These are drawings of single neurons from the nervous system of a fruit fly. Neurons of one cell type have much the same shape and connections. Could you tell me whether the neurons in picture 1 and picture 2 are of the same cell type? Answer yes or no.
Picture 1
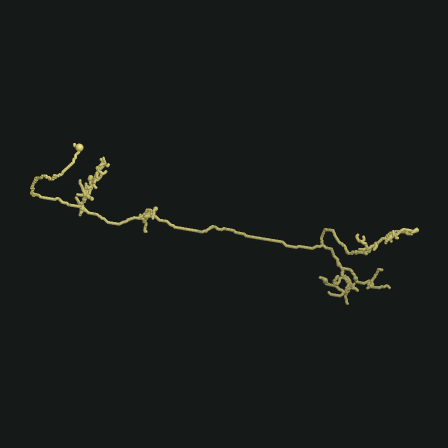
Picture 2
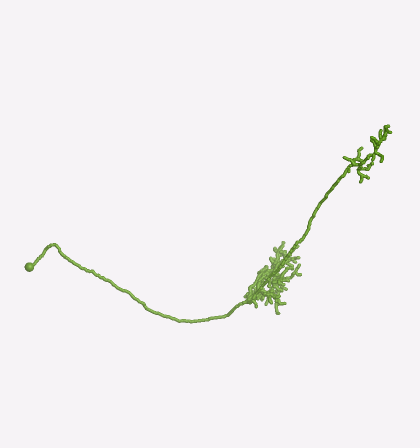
no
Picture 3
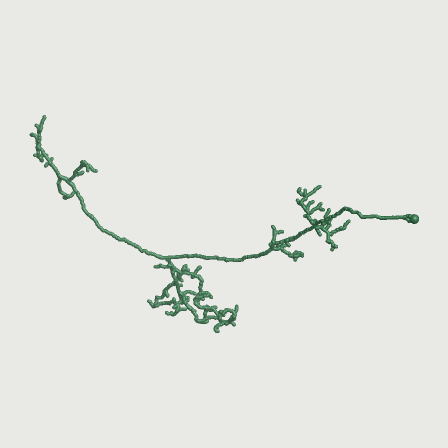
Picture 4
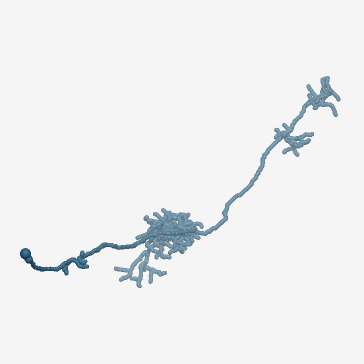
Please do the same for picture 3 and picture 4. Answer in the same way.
no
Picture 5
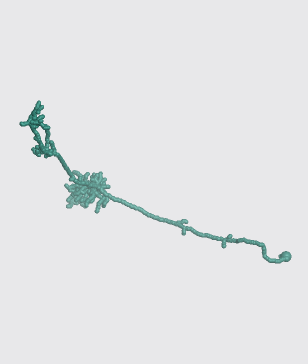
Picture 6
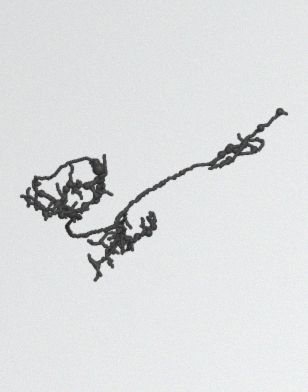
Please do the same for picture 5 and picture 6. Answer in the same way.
no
